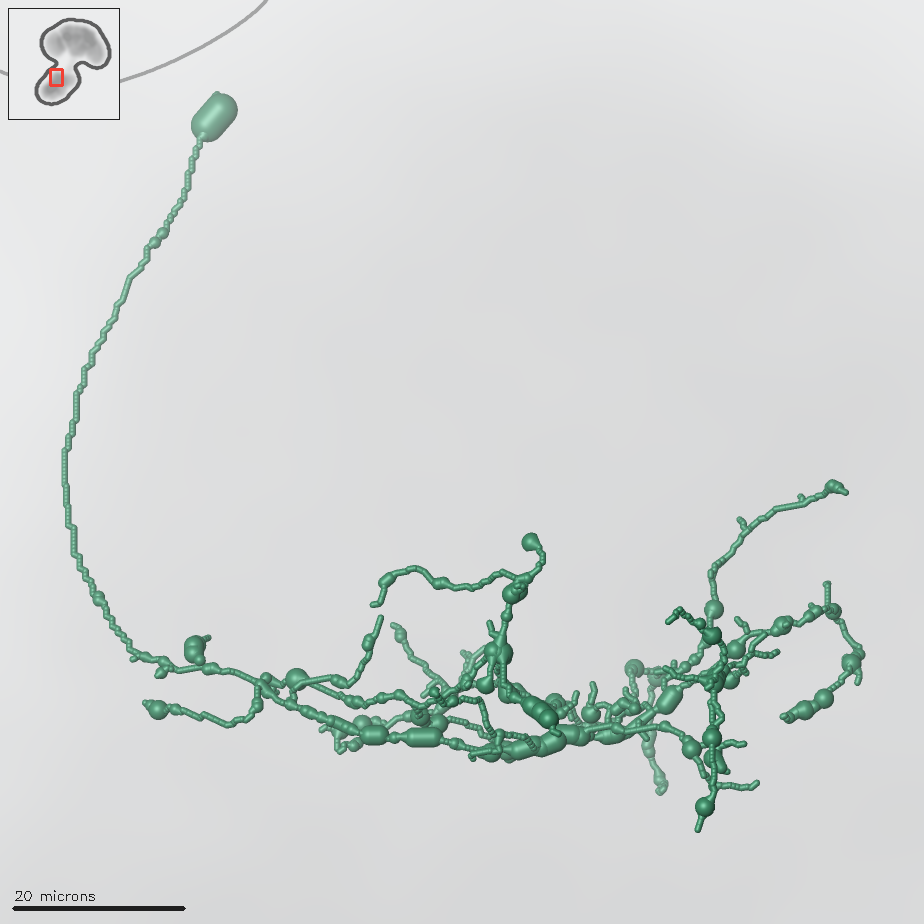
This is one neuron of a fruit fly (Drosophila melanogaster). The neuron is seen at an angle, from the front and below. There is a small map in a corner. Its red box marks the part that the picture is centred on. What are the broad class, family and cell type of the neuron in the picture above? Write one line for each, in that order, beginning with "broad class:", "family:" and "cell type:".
broad class: nerve-cord intrinsic neuron
family: hemilineage 20A.22A
cell type: IN20A.22A085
